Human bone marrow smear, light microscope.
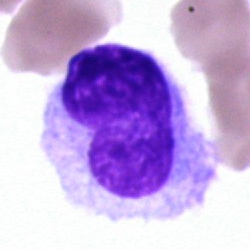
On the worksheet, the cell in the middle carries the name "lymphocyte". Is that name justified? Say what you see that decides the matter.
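The cytoplasm is abundant and pale greyish blue, and the chromatin is finely stranded and lacy rather than packed into coarse dark blocks. The cell is a hairy cell, not a lymphocyte.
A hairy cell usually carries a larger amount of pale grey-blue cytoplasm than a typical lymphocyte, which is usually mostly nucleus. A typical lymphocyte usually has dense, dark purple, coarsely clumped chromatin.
Both features thus speak for hairy cell and against lymphocyte. The outline is irregular, with small scalloped bumps along the lower edge. The nucleus sits toward the top of the cell, with most of the cytoplasm below and to the left of it.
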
